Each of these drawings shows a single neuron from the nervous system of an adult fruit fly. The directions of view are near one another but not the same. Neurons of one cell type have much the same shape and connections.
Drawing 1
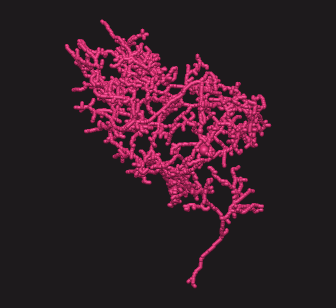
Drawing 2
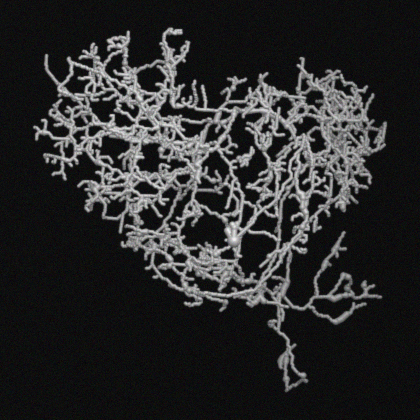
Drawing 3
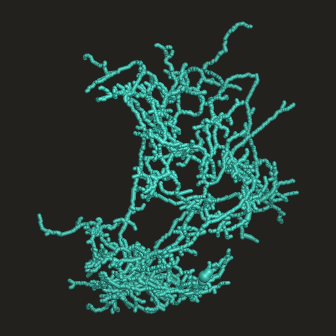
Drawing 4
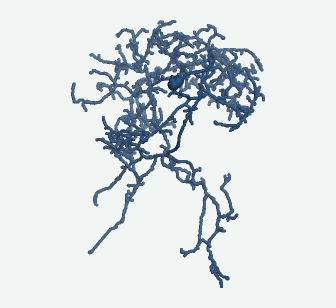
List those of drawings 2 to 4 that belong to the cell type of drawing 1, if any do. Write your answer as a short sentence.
Drawing 2 is of the same cell type.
